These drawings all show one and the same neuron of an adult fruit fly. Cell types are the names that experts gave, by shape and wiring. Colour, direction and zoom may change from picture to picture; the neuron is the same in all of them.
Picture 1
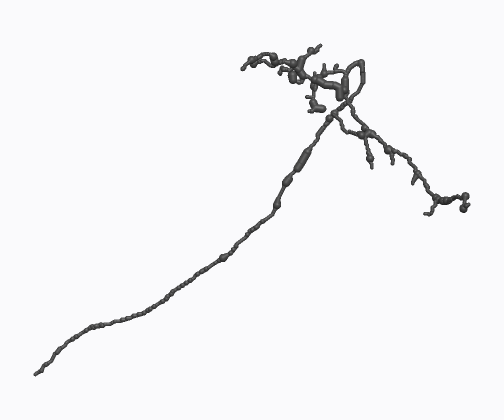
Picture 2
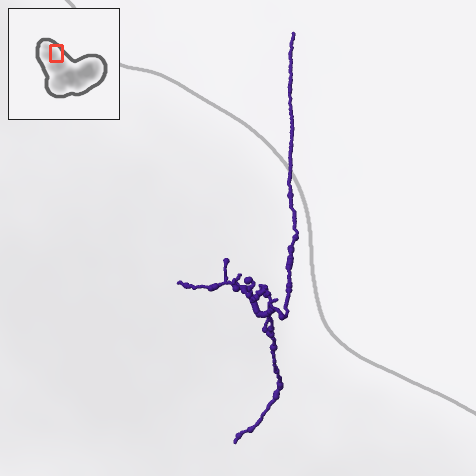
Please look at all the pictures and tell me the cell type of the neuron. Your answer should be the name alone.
SNta03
